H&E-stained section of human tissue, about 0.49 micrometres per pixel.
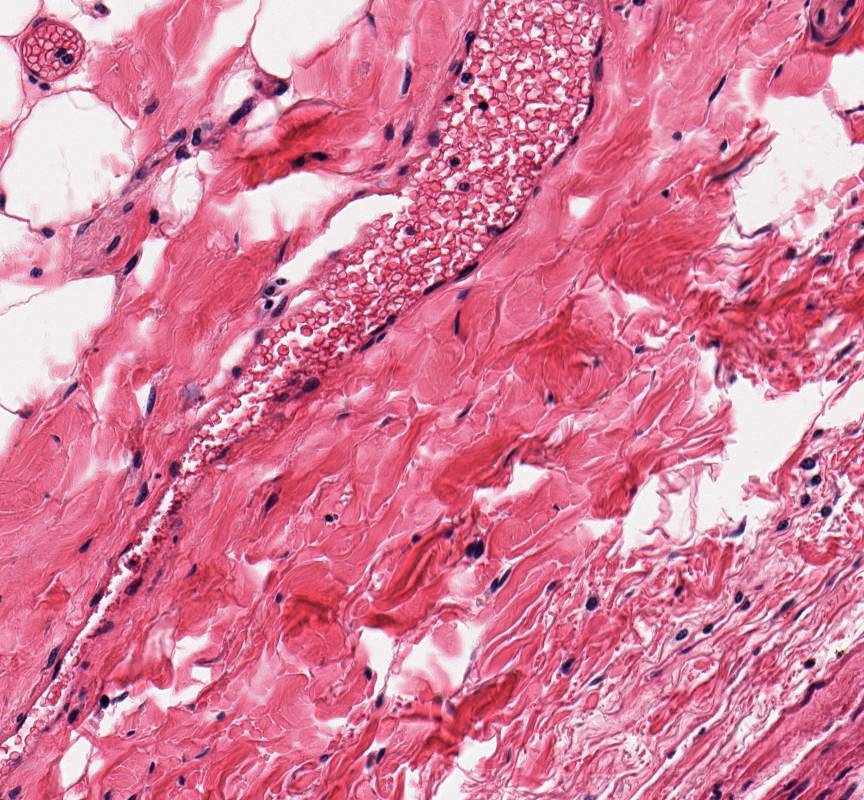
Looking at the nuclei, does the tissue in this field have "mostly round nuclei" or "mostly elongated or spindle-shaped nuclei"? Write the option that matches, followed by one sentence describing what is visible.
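Mostly elongated or spindle-shaped nuclei. Fibroblast nuclei among the collagen bundles are sparse, dark and elongated.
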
